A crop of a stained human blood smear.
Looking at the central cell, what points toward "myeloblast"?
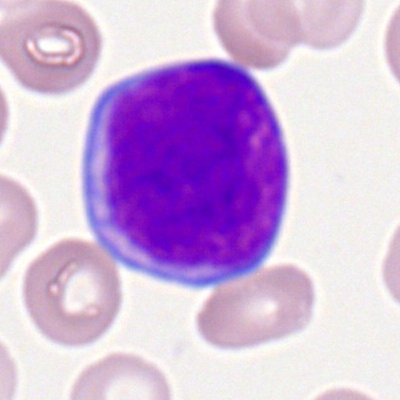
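First, the nucleus: a single unlobed mass filling almost the whole cell, which fits a myeloblast.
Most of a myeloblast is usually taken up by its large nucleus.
Second, the cytoplasm is only a thin blue rim, clearest along the left and lower edges, so nucleus dominates over cytoplasm here.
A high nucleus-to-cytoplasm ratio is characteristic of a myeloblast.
Third, the chromatin is deep purple and finely textured rather than coarsely clumped. Fourth, the outline is smooth and somewhat angular, with fairly straight stretches between rounded corners.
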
